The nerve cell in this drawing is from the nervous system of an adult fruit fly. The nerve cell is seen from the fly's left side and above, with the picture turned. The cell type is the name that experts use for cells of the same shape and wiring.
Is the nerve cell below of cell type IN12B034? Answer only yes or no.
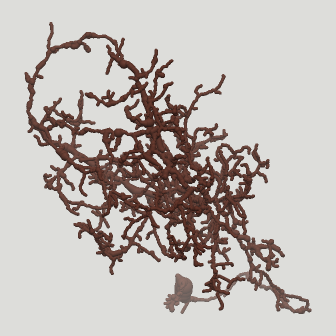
no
